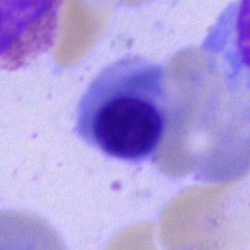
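Erythroblast, the central cell in this stained human bone marrow smear. First, its outline is round to oval with a smooth edge. Next, the chromatin is dense and dark purple. Last, the cytoplasm is blue and forms its widest band above the nucleus.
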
